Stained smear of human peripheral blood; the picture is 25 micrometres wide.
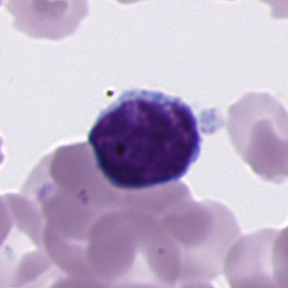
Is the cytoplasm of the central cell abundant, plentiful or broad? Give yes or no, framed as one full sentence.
No, the nucleus fills most of this cell.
